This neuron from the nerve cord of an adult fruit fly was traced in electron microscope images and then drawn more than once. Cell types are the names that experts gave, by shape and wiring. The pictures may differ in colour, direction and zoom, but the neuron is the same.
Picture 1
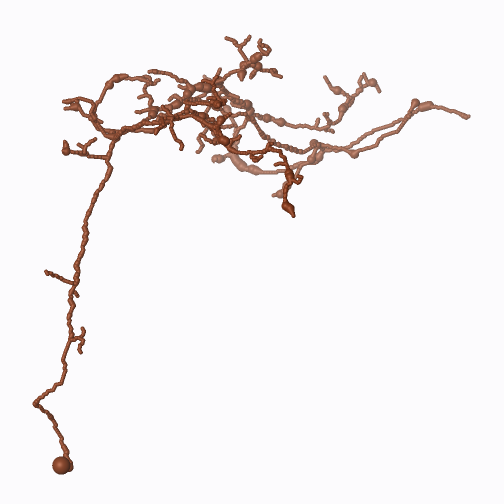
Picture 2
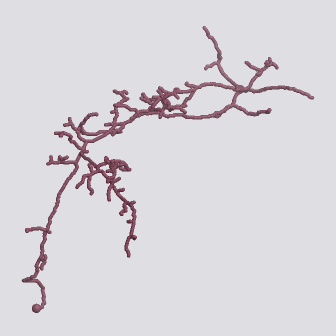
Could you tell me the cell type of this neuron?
IN12B083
